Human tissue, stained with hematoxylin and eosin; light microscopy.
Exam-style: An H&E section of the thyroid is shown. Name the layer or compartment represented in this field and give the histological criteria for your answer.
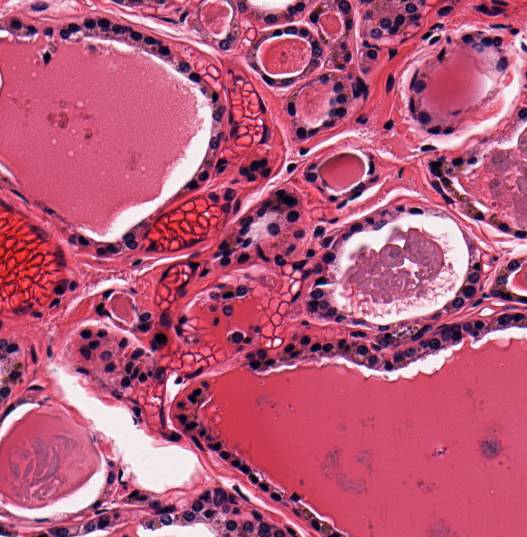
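Field: thyroid follicle. Closely packed rounded follicles, widely varying in size, largest upper left and lower right; most lumens hold smooth, homogeneous pink colloid. Single lining layer of flattened to cuboidal epithelial cells, small round dark nuclei.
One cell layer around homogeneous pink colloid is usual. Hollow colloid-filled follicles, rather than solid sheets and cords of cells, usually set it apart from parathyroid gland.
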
